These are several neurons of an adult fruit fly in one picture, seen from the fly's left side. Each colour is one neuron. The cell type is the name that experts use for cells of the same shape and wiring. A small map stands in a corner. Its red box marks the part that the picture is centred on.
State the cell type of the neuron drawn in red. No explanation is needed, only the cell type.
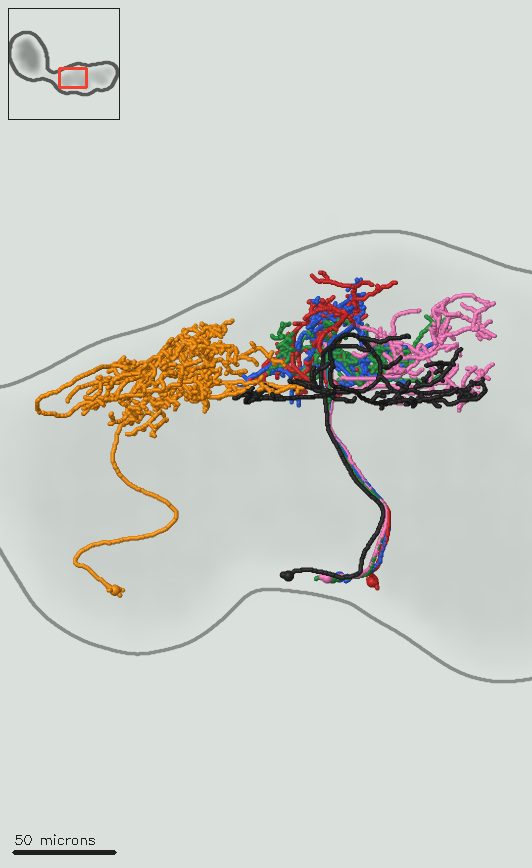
IN02A042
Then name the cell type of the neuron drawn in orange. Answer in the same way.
IN02A007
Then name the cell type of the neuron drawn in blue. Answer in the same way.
IN02A037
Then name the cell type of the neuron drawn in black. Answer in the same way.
IN02A047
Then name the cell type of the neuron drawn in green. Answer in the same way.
IN02A040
